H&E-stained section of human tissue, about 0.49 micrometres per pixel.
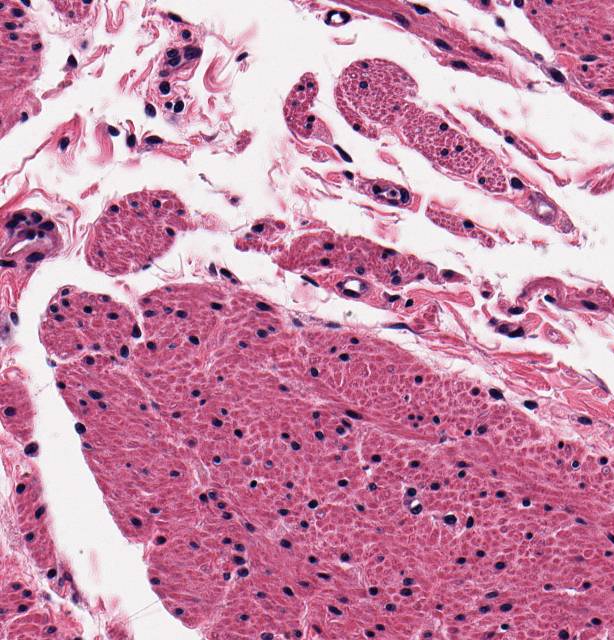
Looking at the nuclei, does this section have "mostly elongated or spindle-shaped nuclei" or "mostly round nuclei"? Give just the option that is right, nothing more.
Mostly round nuclei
